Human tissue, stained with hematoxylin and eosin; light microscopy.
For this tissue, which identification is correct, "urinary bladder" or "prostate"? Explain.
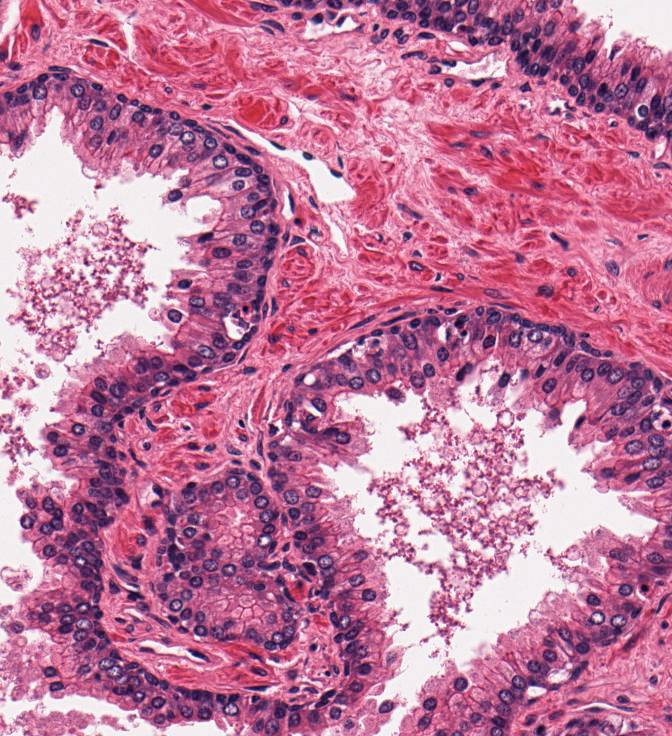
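It's prostate. The lining here is tall columnar cells with pale pink cytoplasm, and their round dark purple nuclei sit mostly toward the base.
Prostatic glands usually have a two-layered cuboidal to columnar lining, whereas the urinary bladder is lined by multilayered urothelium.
The lumens hold loose pink granular material.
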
